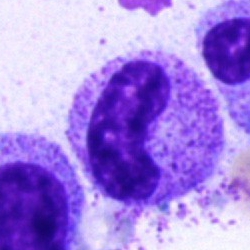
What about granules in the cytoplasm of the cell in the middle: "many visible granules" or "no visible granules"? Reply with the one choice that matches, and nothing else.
Many visible granules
